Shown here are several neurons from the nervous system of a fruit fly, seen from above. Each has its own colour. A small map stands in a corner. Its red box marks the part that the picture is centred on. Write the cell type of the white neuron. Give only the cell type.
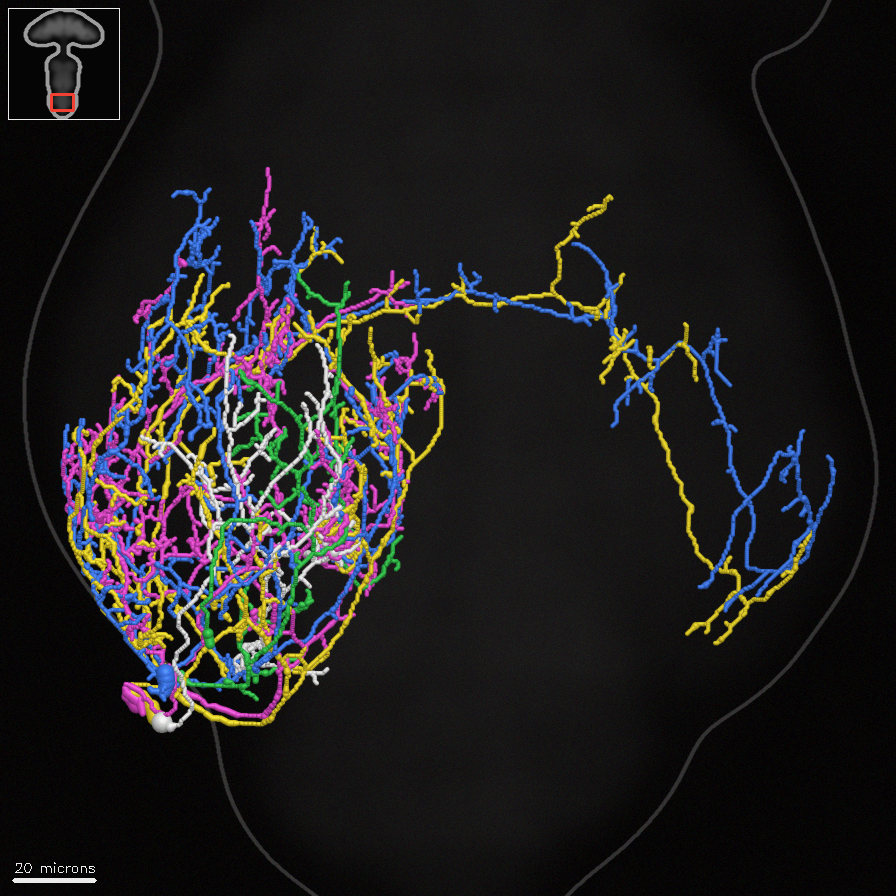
IN19A060_d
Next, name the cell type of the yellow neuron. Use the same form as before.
IN19A060_a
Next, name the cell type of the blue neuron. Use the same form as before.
IN19A060_e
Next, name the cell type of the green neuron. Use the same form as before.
IN19A108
